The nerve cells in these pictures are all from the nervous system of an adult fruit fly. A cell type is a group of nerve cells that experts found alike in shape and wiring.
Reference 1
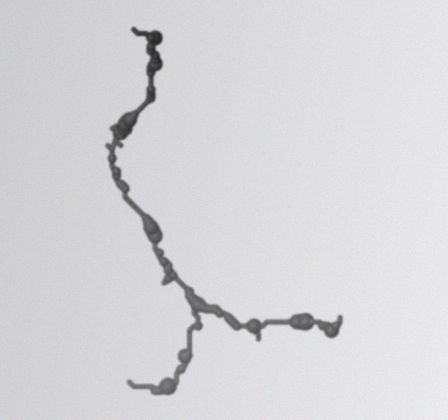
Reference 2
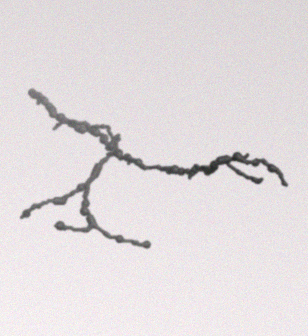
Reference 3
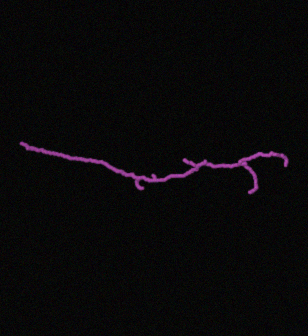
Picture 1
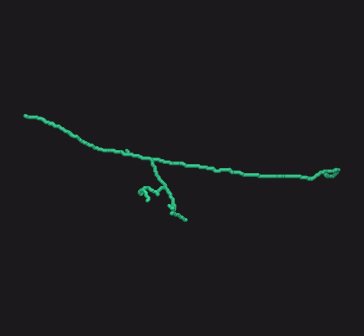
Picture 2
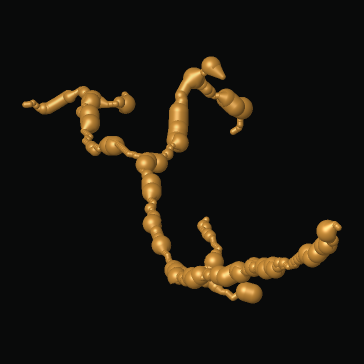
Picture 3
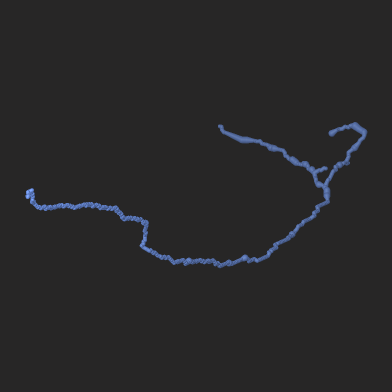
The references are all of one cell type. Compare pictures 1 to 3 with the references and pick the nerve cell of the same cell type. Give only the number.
1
